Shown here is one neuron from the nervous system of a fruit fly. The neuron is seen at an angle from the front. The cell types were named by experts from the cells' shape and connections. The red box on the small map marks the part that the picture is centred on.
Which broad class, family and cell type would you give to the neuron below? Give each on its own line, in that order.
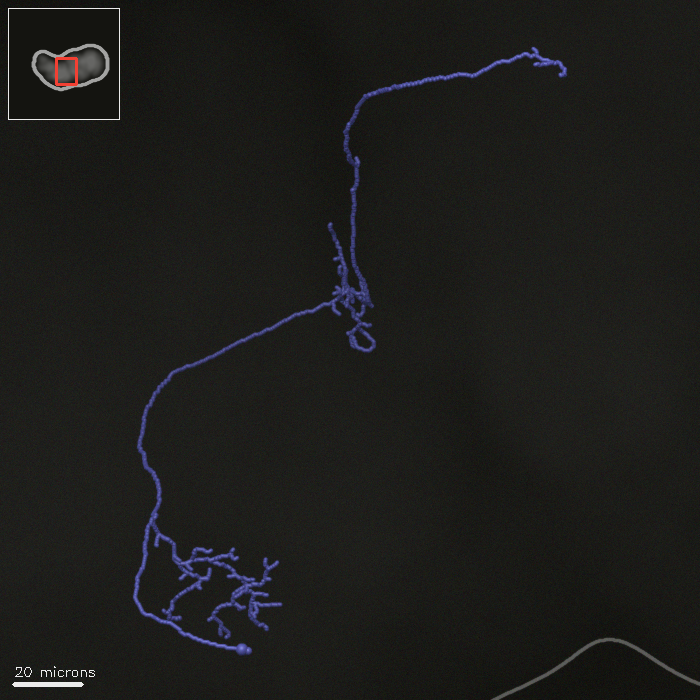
visual projection neuron
MeTu
MeTu4f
